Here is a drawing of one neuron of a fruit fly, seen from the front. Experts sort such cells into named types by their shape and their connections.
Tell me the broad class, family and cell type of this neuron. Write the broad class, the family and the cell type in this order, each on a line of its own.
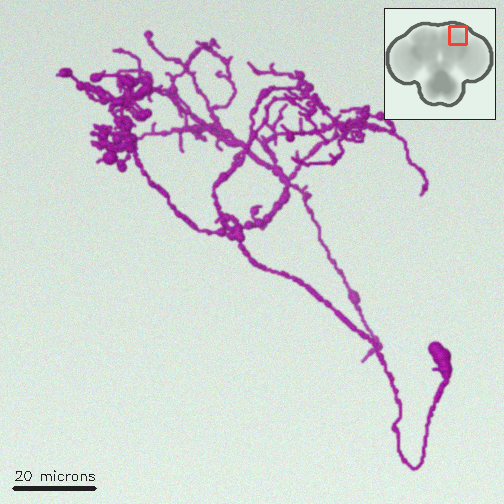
central-brain intrinsic neuron
hemilineage SLPal3_and_SLPal4_dorsal
CB2302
